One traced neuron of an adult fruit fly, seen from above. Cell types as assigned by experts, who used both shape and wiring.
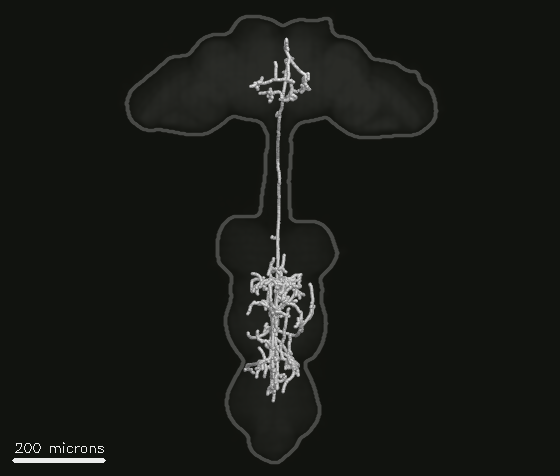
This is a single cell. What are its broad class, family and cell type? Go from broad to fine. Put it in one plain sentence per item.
An ascending neuron of hemilineage 27X, type AN27X009.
